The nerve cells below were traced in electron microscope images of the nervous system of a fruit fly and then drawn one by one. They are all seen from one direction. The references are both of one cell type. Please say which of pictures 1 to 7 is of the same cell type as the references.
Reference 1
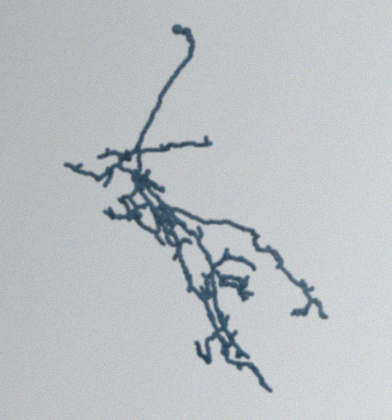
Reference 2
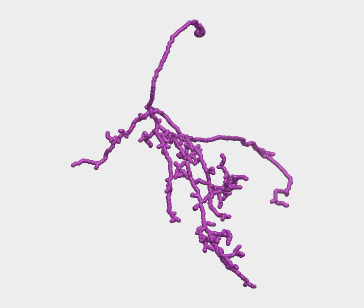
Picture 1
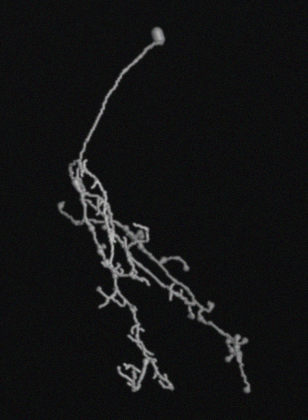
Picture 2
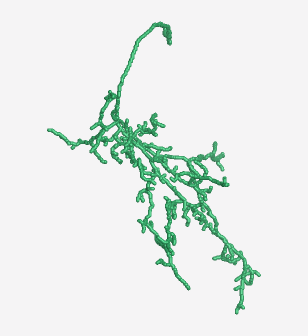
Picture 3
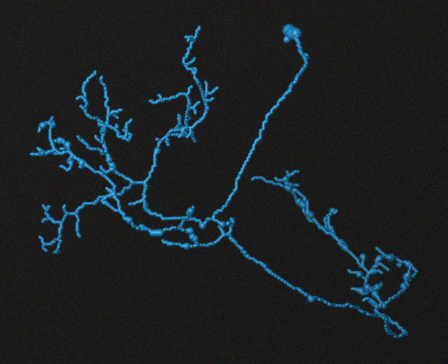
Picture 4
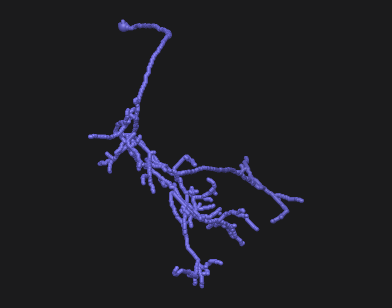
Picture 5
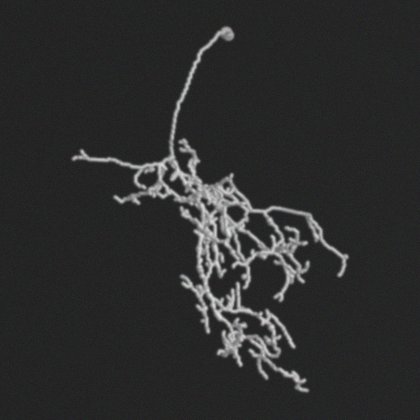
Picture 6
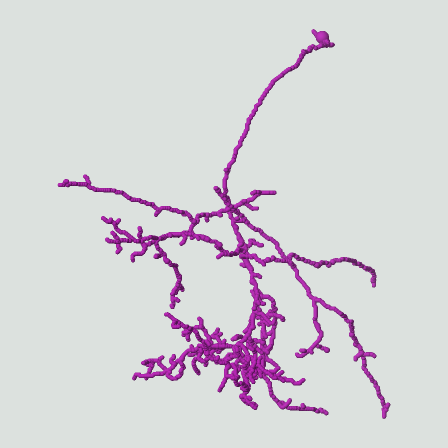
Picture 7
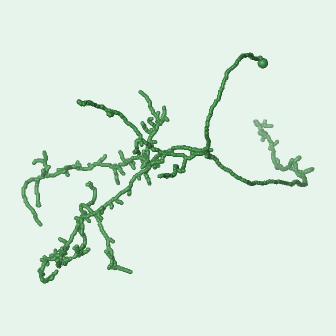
4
